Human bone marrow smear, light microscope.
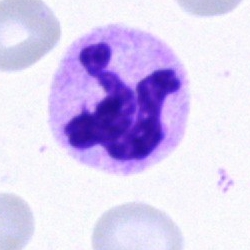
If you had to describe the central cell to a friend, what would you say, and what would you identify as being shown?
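First the nucleus: it is split into several irregular lobes, yet they stay joined to one another. The chromatin looks dark purple and coarsely clumped. Around it runs a wide rim of pale pinkish-lilac cytoplasm, filled with fine, faint lilac granules. So this is a segmented neutrophil.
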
